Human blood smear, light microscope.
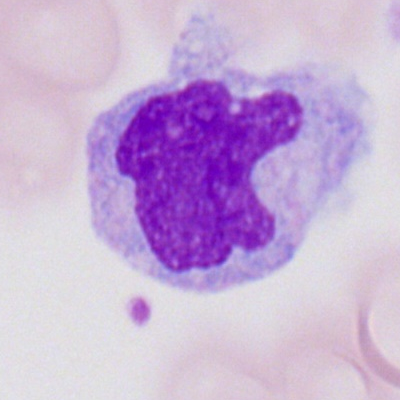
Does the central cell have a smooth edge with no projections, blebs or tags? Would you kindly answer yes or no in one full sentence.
No, the cell's outline is ragged or frayed, or carries projections, blebs or tags.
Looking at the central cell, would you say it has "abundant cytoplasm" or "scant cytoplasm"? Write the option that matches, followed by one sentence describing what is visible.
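Abundant cytoplasm. The cytoplasm is abundant, forming a wide rim around the nucleus.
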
